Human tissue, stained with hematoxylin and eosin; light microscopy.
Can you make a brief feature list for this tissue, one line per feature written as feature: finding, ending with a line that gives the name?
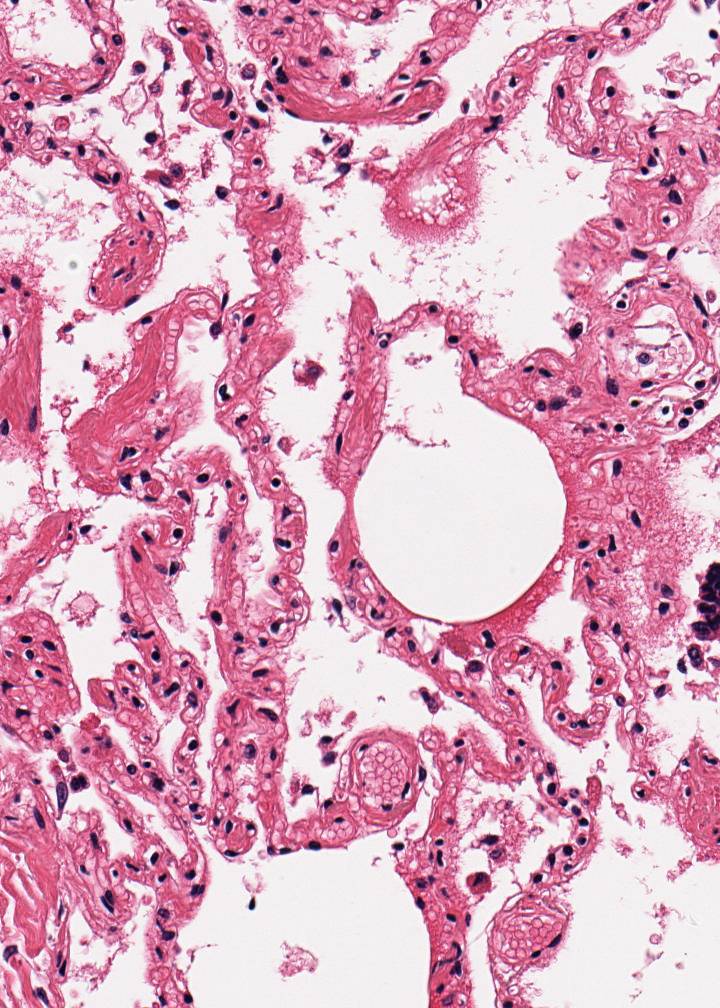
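Septa: thin, branching, pink, dividing irregular, mostly empty spaces
Some septa: wavy pink collagen cores with spindle-shaped nuclei, mostly left
Spaces: scattered pale pink wisps and a few loose cells
Cluster: very dark purple granules, right edge, halfway down
Name: lung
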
